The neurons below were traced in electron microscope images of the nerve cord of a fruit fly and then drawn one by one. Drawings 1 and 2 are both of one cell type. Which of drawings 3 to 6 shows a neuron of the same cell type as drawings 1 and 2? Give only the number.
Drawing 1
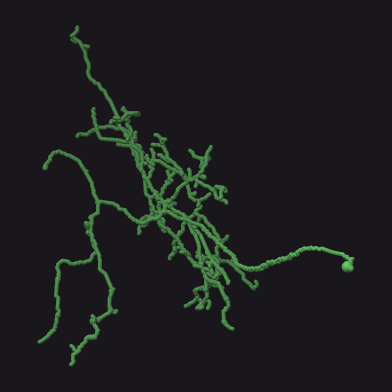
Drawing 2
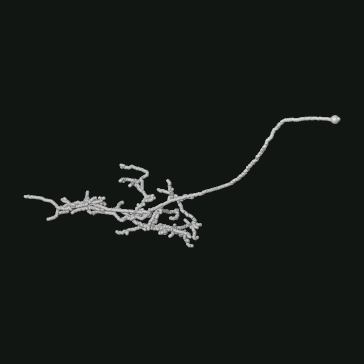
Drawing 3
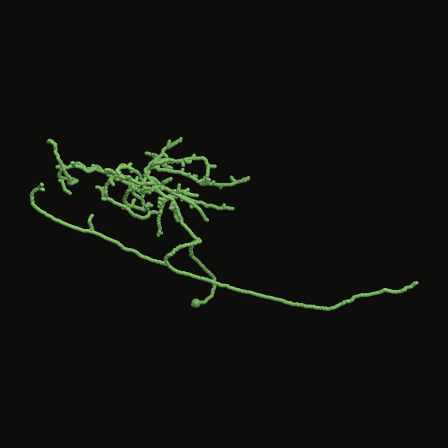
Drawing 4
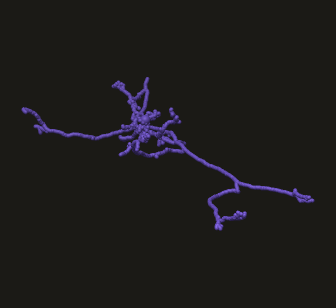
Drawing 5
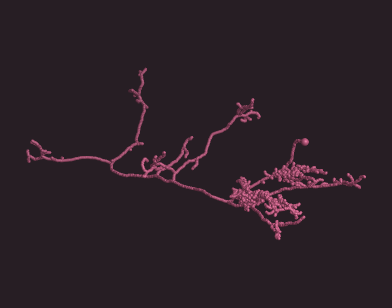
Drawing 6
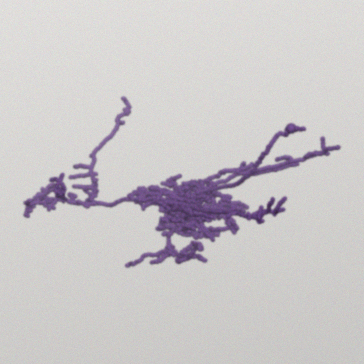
3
